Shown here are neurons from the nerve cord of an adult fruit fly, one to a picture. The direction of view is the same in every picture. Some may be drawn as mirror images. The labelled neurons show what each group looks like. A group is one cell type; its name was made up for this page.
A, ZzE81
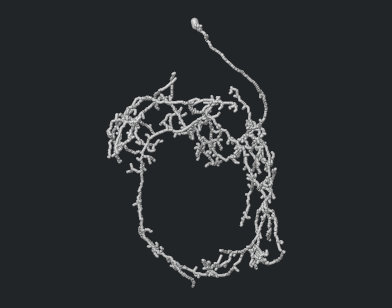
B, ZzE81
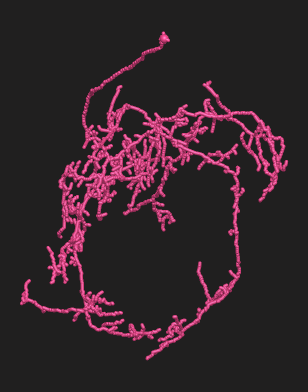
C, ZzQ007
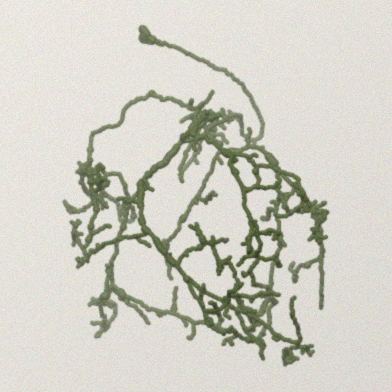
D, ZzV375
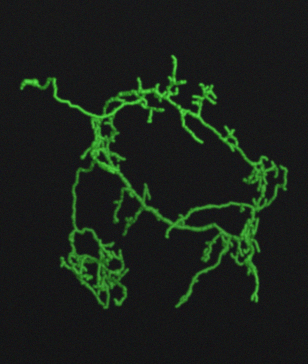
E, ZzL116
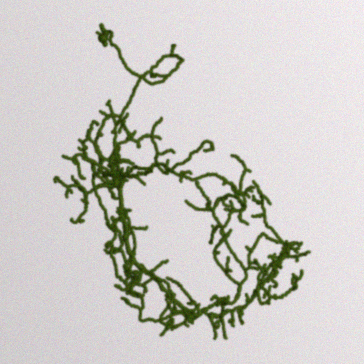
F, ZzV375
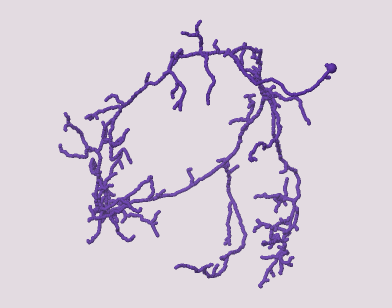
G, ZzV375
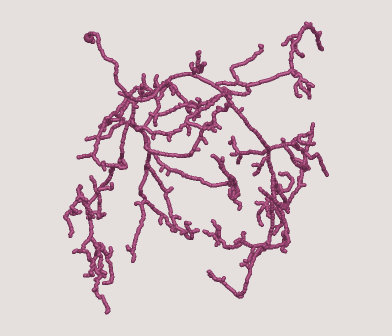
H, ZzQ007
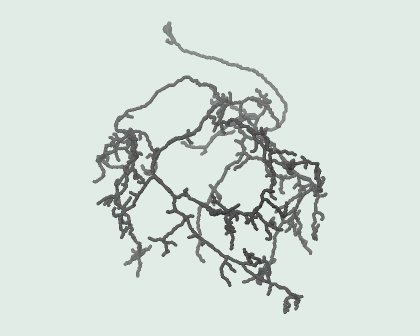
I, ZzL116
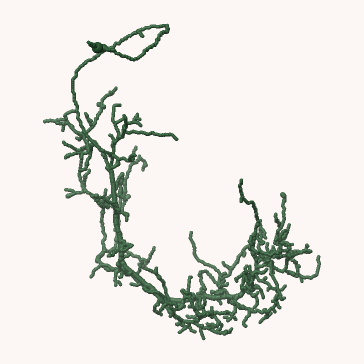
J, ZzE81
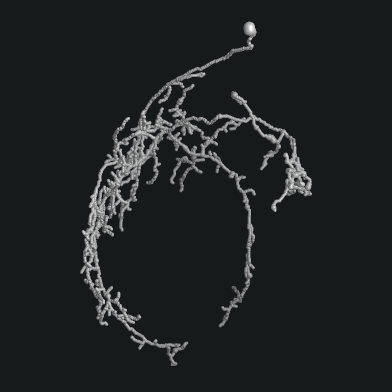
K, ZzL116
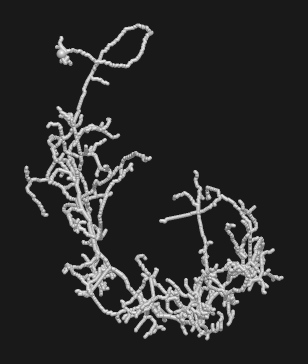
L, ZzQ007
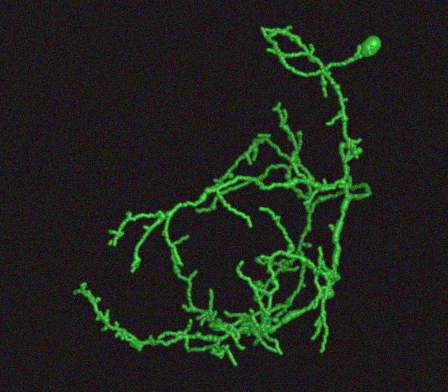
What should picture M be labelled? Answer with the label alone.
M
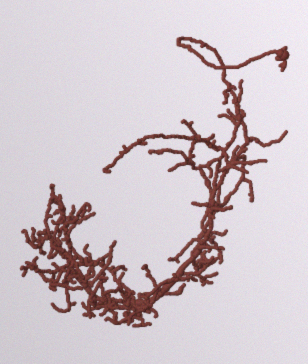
ZzL116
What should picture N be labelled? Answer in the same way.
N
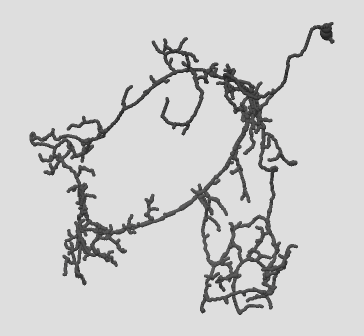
ZzV375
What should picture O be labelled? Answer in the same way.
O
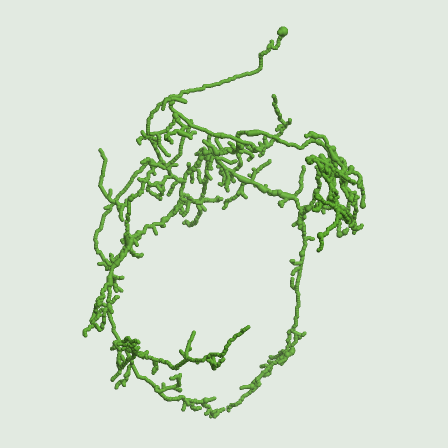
ZzE81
